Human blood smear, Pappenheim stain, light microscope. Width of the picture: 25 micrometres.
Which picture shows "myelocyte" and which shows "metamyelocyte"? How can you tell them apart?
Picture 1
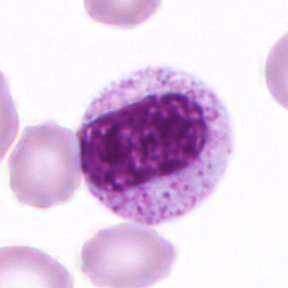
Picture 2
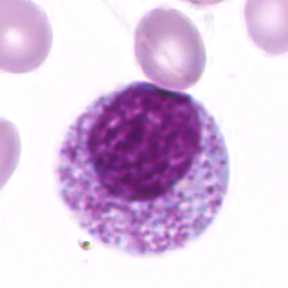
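Picture 1 shows the metamyelocyte, and picture 2 shows the myelocyte. In the metamyelocyte, about 14 micrometres across, I see a round, smooth outline and a nucleus lying off-centre, reaching right to the left edge of the cell. Its chromatin is coarse and clumped, dark purple with paler gaps between the clumps, and no vacuoles show in its cytoplasm.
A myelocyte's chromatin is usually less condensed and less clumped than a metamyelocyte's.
So the heavy clumping in picture 1 sits well with the metamyelocyte. Turning to the myelocyte, it measures about 15 micrometres across, and its nucleus is off-centre toward the top rather than reaching the left edge. Below that nucleus the cytoplasm is abundant, a wide band filled with scattered purple granules and pale, nearly colourless between them.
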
